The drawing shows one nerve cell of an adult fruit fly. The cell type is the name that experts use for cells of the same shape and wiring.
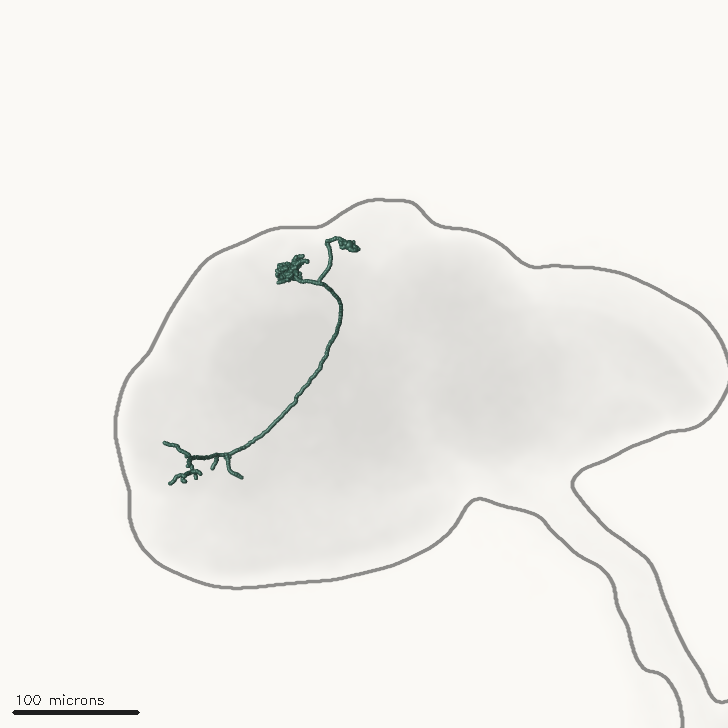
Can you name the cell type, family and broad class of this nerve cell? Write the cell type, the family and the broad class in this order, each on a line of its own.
D_adPN
hemilineage ALad1
central-brain intrinsic neuron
